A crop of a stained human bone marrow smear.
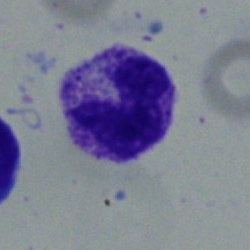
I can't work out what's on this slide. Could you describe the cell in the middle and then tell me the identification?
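Pale lilac-pink rather than blue, the visible cytoplasm carries fine purple granules scattered through it. Deep purple staining marks the nuclear chromatin, which looks dense rather than fine and open. The outline of the cell is roughly round, its edges slightly uneven and bumpy. This cell is a segmented neutrophil.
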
